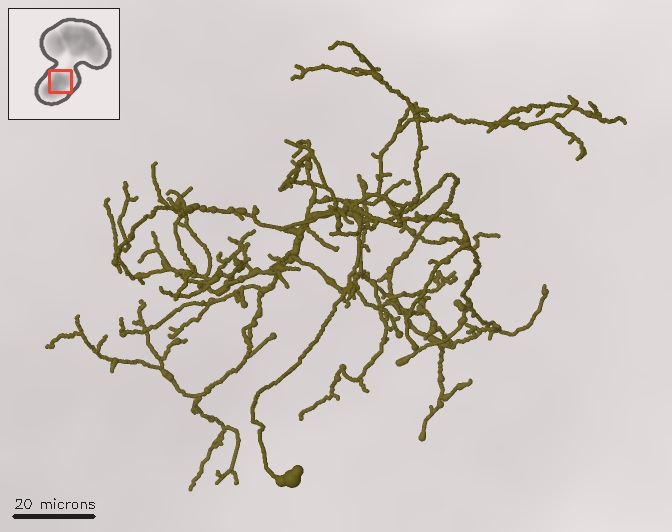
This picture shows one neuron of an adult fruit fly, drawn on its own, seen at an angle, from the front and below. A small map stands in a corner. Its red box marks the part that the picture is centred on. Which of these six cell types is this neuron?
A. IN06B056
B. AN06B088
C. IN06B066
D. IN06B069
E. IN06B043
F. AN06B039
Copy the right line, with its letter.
A. IN06B056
